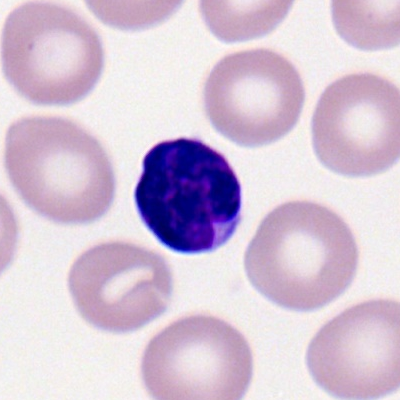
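Lymphocyte, central cell, stained human blood smear, light microscope. Roughly round cell with a smooth outline; the nucleus fills almost all of it. Chromatin dark purple and coarsely clumped. No granules are seen in the cytoplasm.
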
